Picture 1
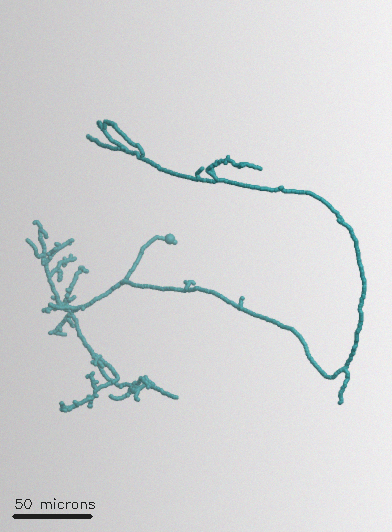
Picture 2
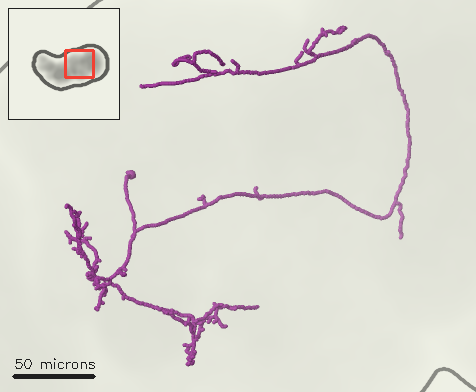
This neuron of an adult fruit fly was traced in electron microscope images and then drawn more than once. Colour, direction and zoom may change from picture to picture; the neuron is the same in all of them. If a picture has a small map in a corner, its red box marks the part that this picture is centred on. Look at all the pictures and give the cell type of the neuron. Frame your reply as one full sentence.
This neuron has been assigned cell type WED143_c.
